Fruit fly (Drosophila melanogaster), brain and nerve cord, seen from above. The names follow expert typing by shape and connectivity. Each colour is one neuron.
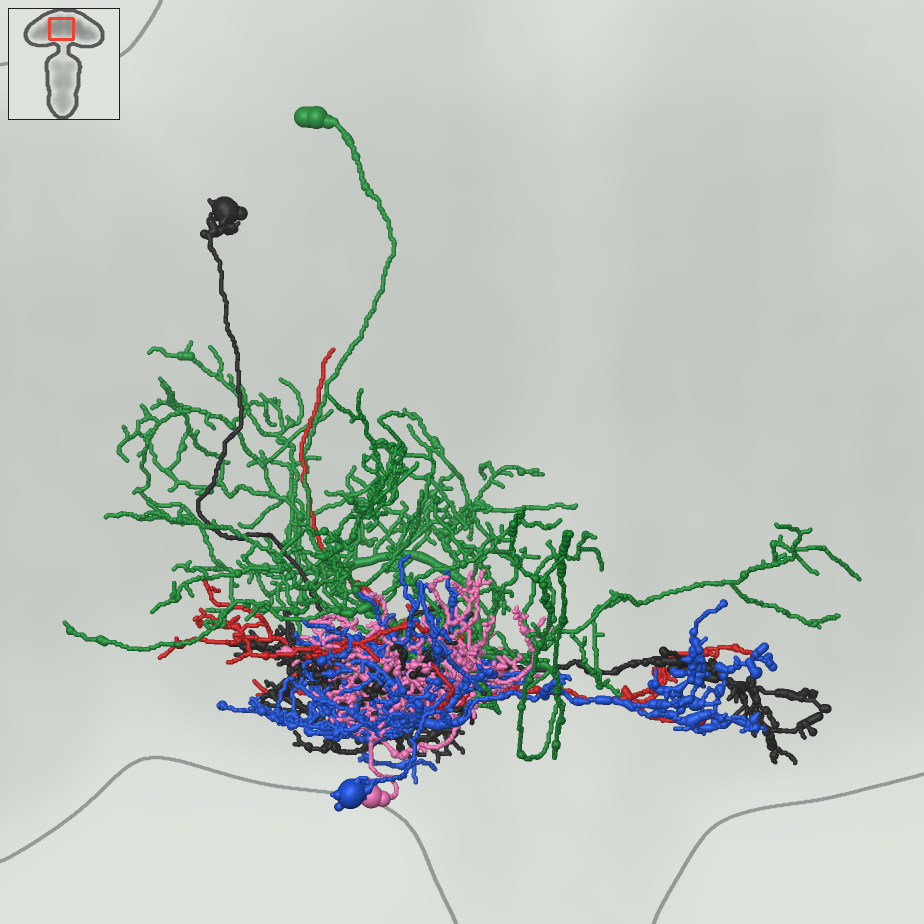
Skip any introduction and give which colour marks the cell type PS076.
red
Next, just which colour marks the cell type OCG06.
green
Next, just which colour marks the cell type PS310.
pink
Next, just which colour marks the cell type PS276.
blue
